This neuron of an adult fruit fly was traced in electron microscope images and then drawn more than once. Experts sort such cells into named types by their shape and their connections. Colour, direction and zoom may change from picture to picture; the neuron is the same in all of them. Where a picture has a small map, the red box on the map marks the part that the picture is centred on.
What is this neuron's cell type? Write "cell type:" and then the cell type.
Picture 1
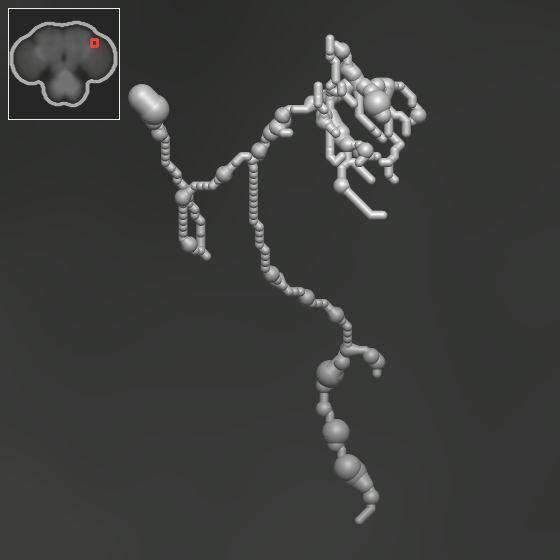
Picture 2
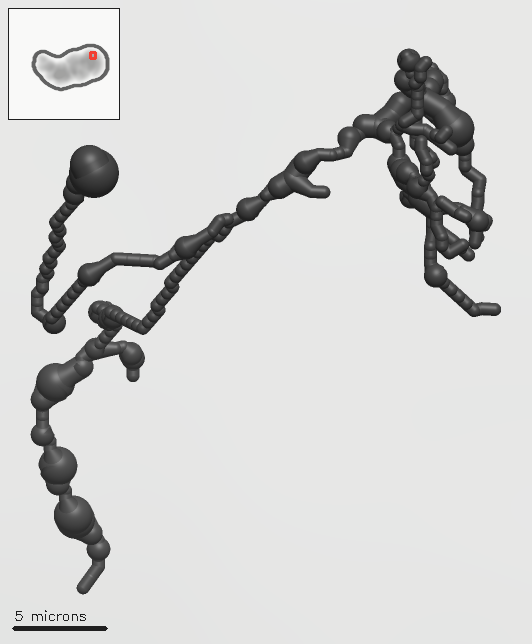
cell type: T4c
